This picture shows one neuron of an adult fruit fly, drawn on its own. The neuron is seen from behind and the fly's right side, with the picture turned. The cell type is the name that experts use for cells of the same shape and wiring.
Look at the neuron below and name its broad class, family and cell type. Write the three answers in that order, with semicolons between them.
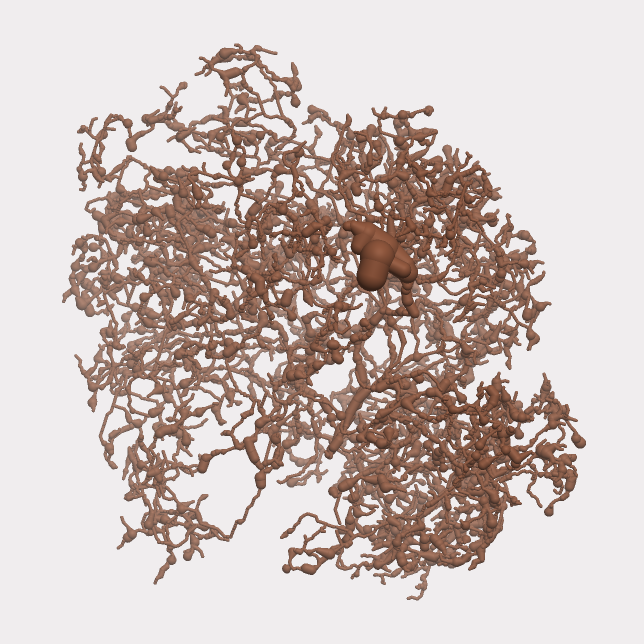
central-brain intrinsic neuron; hemilineage ALl1_dorsal; lLN2X04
